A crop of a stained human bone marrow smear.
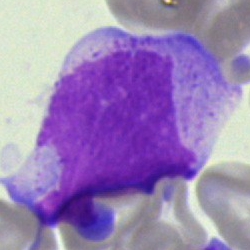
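Blast, the cell in the middle of a stained human bone marrow smear. Nucleus: fills most of the cell, with an irregular, angular outline. Chromatin: finely granular and evenly spread, without coarse dark clumps. Cytoplasm: fine purple granules scattered through it, and a wider band on the upper right side than along the bottom edge.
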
